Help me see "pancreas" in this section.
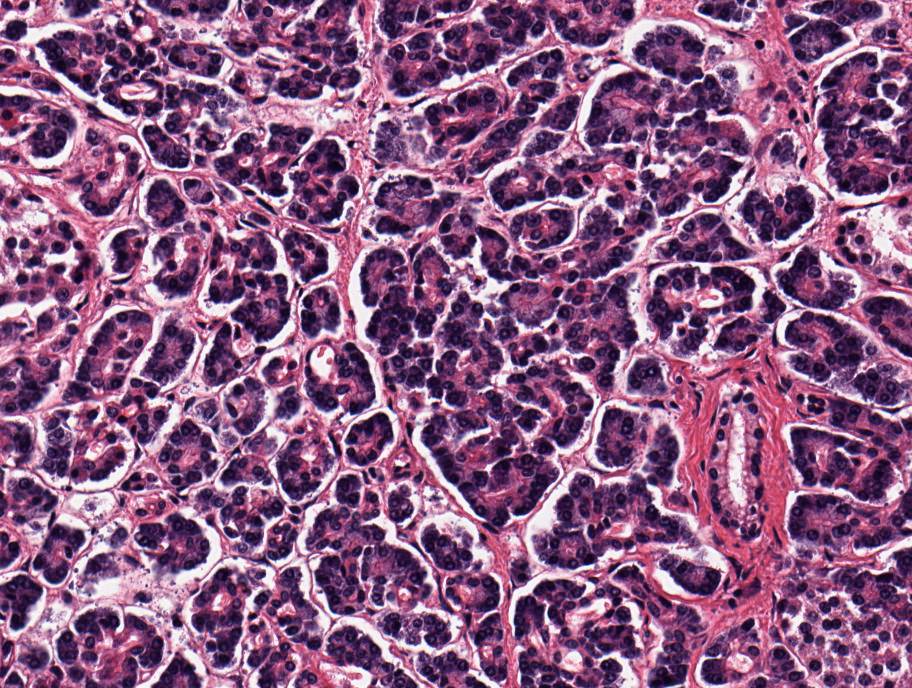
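Closely packed acini fill the field, grouped into lobules divided by thin fibrous septa, which goes with pancreas.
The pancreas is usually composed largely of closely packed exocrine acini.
The acinar cell cytoplasm is purple-pink and finely granular.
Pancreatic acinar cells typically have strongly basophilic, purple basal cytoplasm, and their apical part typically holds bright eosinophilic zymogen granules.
No fat cells are present in the field, and clear shrinkage clefts separate many acini from the surrounding stroma.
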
